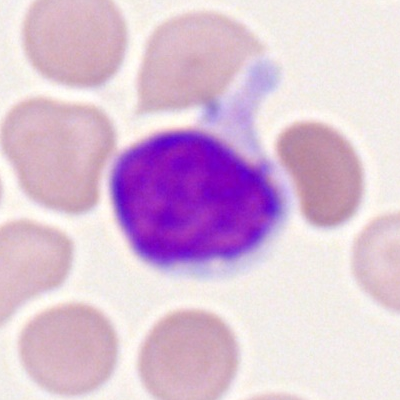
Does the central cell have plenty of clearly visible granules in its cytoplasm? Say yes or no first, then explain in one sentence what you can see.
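No. No granules can be seen in the cytoplasm.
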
